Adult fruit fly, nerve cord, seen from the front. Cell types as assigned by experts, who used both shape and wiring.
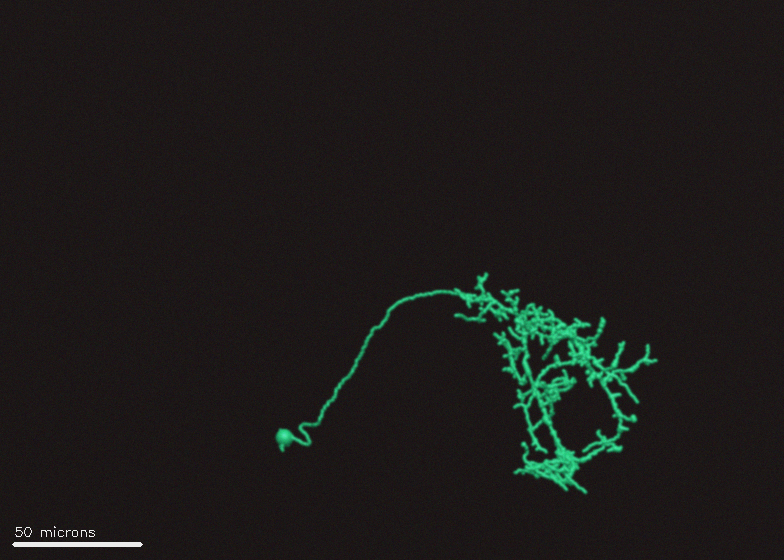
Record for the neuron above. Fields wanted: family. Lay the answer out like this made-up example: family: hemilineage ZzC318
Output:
family: hemilineage 12B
